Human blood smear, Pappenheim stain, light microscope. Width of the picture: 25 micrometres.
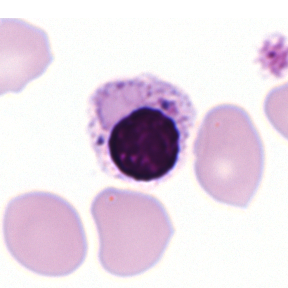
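Normoblast, the nucleated cell at the centre of this blood smear. Its nucleus sits off-centre, toward the lower right, and the dense chromatin stains very dark purple. The pale cytoplasm lies mostly on the upper left side of the nucleus, and you'll notice a few scattered dark purple granules in it.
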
